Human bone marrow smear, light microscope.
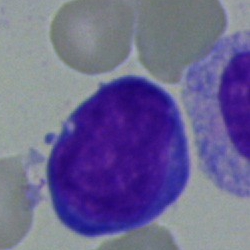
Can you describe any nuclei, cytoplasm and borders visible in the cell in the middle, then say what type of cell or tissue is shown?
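A smooth, roughly oval outline encloses fine, evenly spread chromatin with a few paler patches. The cytoplasm forms a scant rim of deep blue, widest along the lower edge, and a small round bleb projects from the left edge. This is a proerythroblast.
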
